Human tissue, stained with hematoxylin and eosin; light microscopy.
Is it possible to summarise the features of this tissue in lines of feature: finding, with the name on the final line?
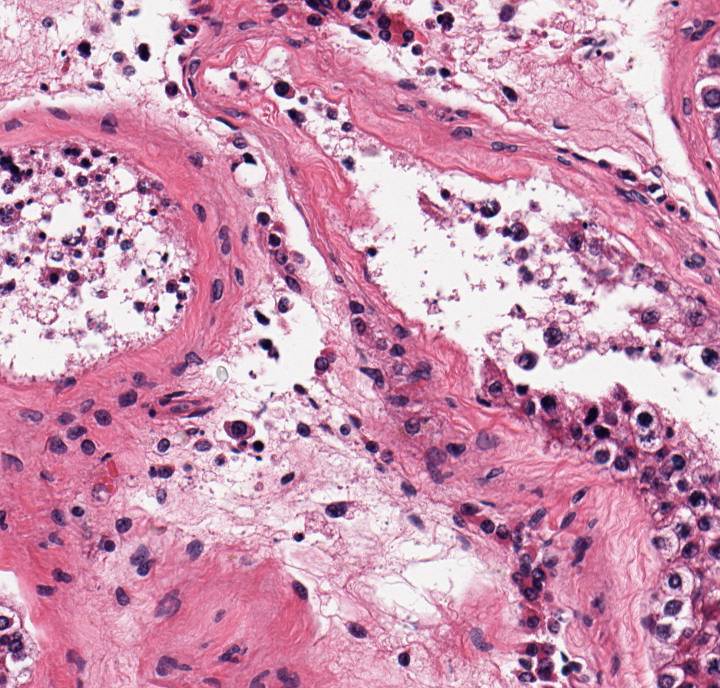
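Edge: lower right, densely packed cells with round nuclei, some larger with clear cytoplasm
Stroma: central, pale, loose and wispy
Nuclei: small, round, dark, scattered through the loose stroma
Space: elongated, clear, upper right, holding detached cells and pink granular material
Name: testis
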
